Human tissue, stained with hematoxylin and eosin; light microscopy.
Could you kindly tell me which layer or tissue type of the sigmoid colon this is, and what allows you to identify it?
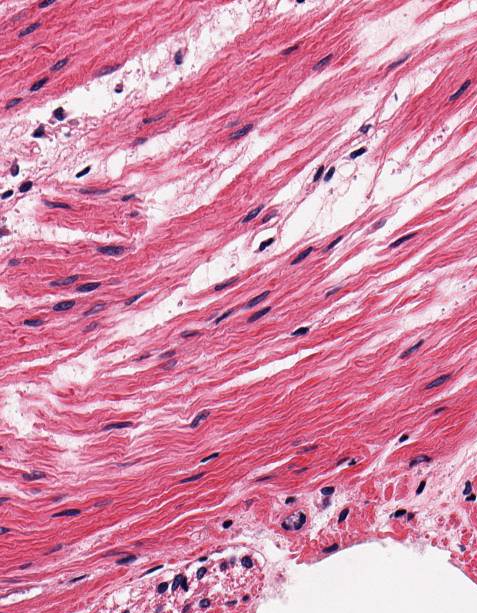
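This is smooth muscle. Its bundles fill most of the field, running diagonally from lower left to upper right, and the fibre cytoplasm stains a strong eosinophilic pink.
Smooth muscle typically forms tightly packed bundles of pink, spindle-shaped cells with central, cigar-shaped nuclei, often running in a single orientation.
Here the nuclei are elongated and cigar-shaped, lying lengthwise along the fibres. No cross-striations are visible in the fibres.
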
